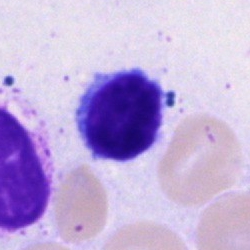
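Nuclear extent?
Fills almost the whole cell.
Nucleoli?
None visible.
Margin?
Ragged, with small fuzzy projections.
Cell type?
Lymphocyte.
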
